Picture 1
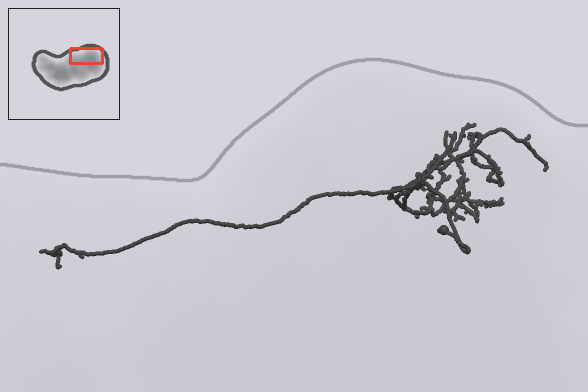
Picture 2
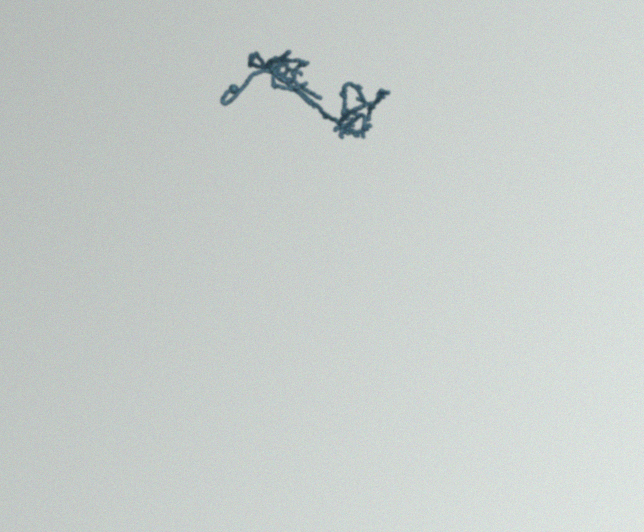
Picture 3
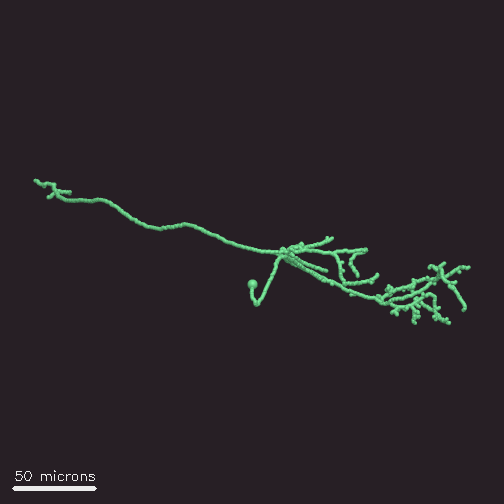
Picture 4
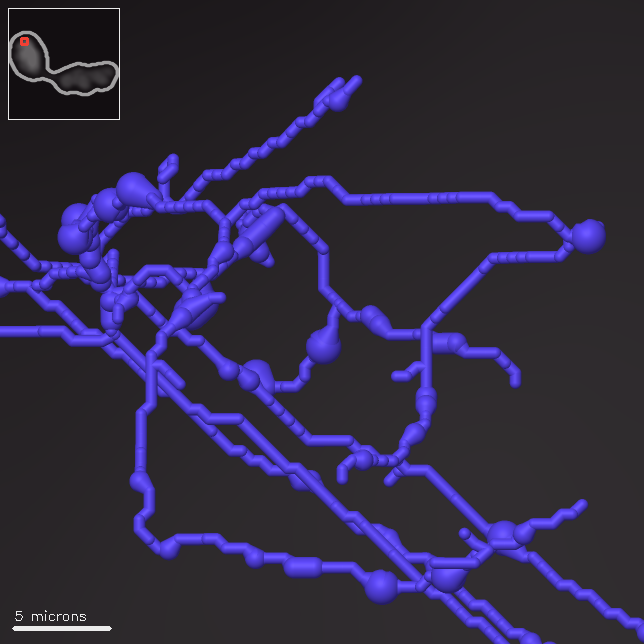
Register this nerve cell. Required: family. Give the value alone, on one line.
hemilineage LHd1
